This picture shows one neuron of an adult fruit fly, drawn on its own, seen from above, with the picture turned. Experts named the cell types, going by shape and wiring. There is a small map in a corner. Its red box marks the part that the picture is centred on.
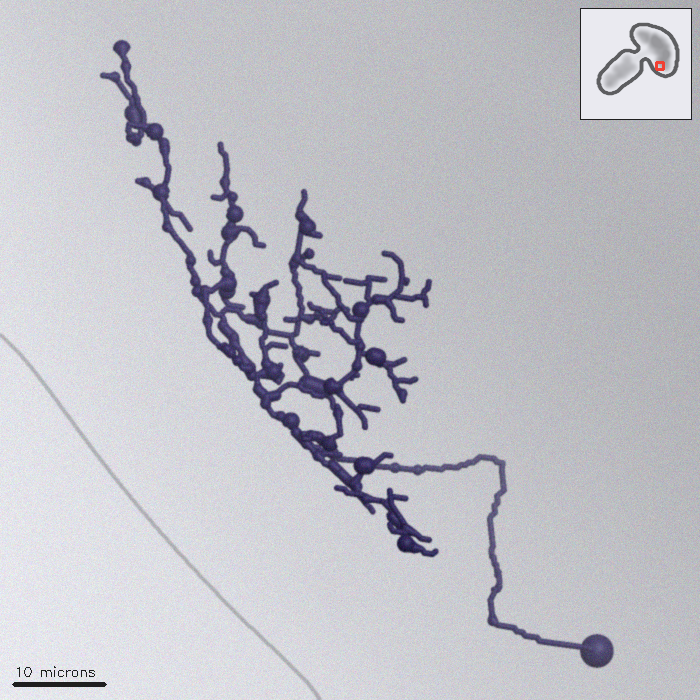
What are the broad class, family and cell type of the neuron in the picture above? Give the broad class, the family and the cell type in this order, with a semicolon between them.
optic-lobe intrinsic neuron; Cm; Cm6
